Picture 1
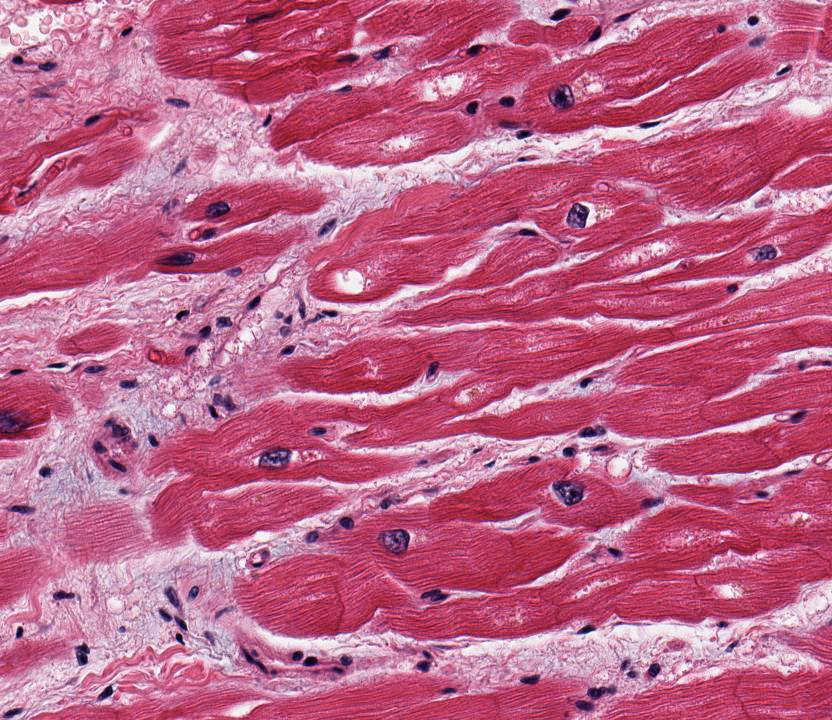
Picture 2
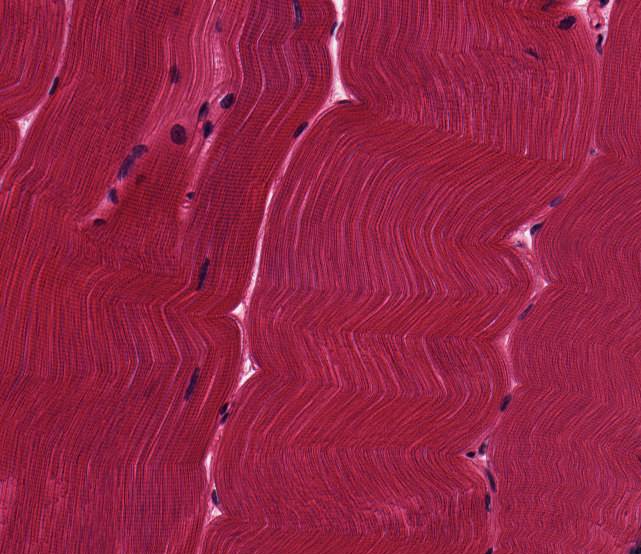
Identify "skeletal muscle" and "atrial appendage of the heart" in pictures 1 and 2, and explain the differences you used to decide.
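The atrial appendage of the heart is picture 1; skeletal muscle is picture 2. In the first, nuclei sit centrally in the fibres, several enlarged, dark and irregular or squarish, and pale clear zones lie in the centre of several fibres around or beside the nucleus. Small, dark, spindle-shaped nuclei are scattered in the stroma. In the second, dark purple, elongated nuclei lie at the fibre edges beside the clefts, sparse against plenty of deep red-pink cytoplasm; mid-field, the striations bend into sharp zigzag folds.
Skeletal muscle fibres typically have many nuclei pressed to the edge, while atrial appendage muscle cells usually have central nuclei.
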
